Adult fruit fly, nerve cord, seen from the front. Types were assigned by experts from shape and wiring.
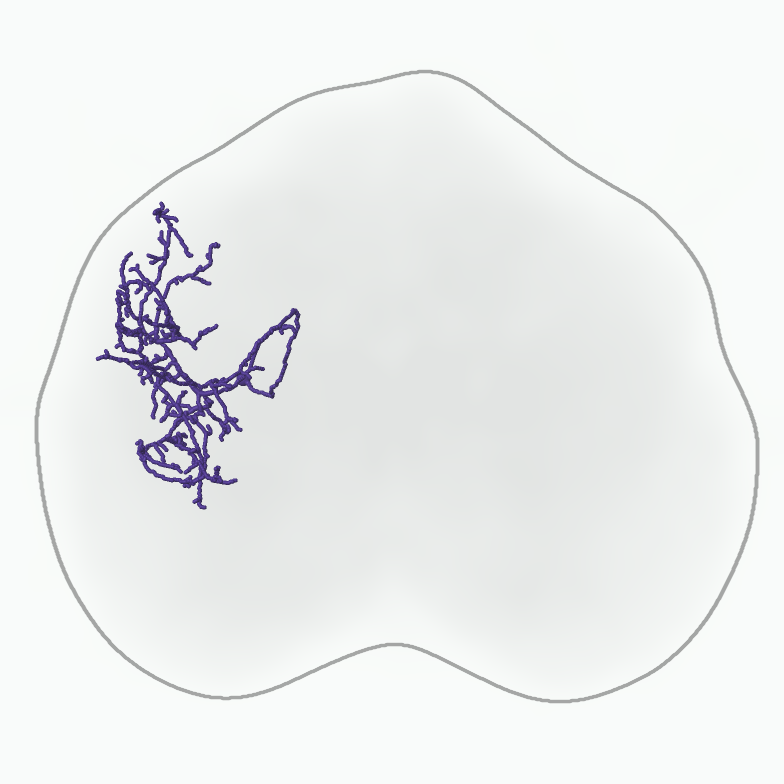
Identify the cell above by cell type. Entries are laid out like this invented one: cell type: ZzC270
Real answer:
cell type: IN20A.22A060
